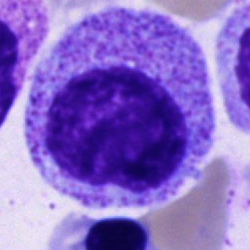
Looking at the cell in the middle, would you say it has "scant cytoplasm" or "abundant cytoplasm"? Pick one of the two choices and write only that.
Abundant cytoplasm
